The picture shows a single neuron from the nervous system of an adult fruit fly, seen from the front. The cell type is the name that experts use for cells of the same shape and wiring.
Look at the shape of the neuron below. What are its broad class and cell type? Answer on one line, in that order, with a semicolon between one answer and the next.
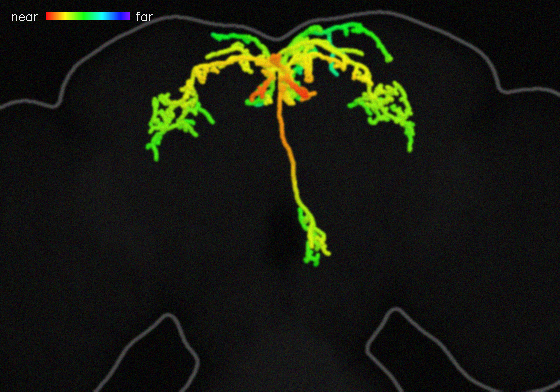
central-brain intrinsic neuron; SMP702m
